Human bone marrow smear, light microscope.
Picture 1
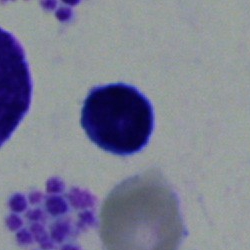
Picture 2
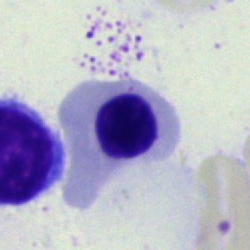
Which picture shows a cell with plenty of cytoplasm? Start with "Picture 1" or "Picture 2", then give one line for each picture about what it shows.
Picture 2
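In picture 1: Almost no cytoplasm is visible around the dark-stained nucleus.
In picture 2: The cytoplasm is abundant and pale greyish-blue.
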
